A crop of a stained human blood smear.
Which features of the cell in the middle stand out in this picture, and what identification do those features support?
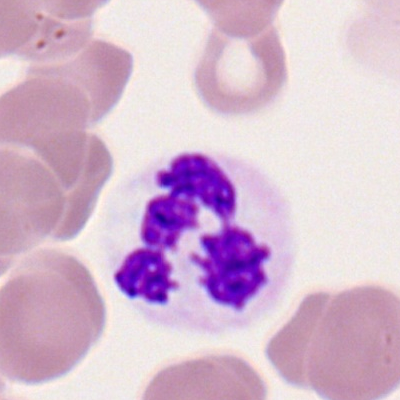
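Let me see: the outline is round and smooth. The nucleus breaks into several separate lobes, with thin strands running between them. I can't make out any nucleoli. Nor are there coarse orange-red granules in the cytoplasm. This one is a segmented neutrophil.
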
